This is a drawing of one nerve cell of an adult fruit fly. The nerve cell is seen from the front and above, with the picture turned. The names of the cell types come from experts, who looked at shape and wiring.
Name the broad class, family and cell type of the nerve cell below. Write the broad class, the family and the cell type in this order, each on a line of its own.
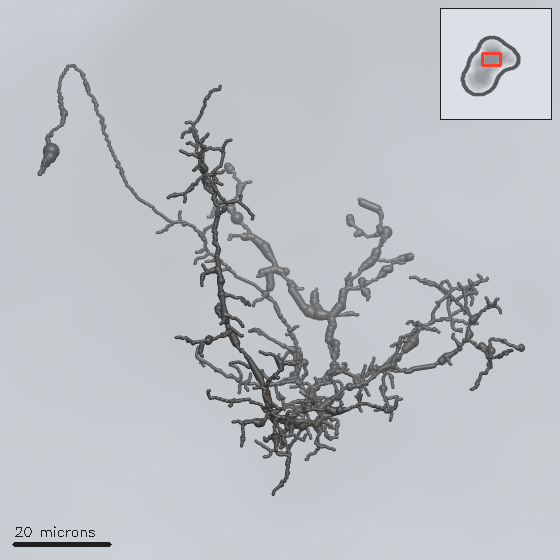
nerve-cord intrinsic neuron
hemilineage 13A
IN13A034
